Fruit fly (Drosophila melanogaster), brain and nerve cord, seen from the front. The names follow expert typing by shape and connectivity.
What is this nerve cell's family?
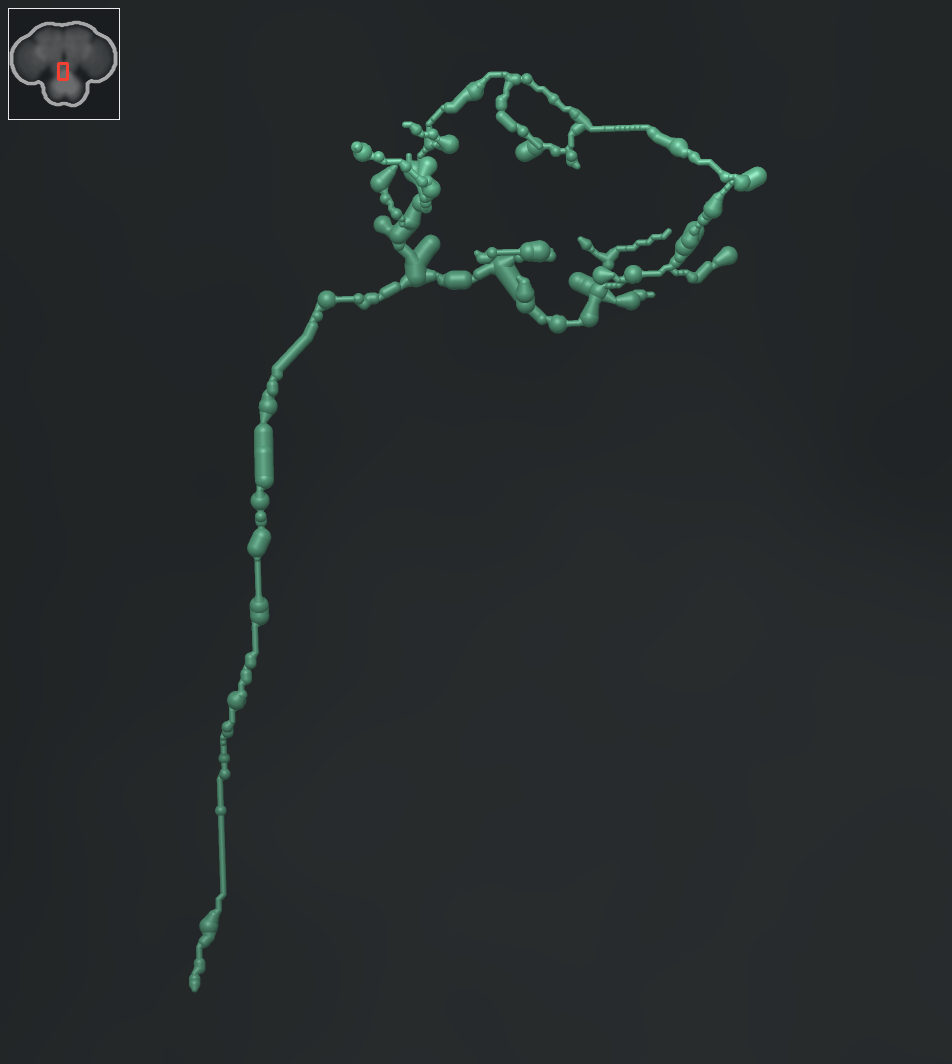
class gustatory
